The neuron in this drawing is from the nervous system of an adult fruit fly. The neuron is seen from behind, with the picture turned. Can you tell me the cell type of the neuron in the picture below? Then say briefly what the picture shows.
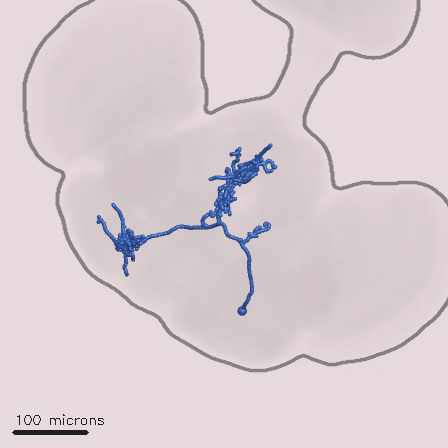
It is of cell type mAL_m4. This is a central-brain intrinsic neuron. From left to right in the picture it spans about 250 microns. As drawn here it is about as wide as it is tall.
